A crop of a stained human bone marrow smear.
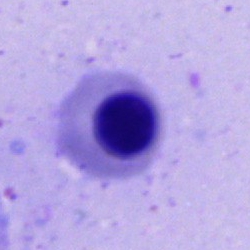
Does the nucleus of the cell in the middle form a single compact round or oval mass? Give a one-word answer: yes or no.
Yes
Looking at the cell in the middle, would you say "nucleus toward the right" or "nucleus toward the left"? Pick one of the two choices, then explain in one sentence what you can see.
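Nucleus toward the right. The nucleus lies off-centre, toward the right side of the cell.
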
